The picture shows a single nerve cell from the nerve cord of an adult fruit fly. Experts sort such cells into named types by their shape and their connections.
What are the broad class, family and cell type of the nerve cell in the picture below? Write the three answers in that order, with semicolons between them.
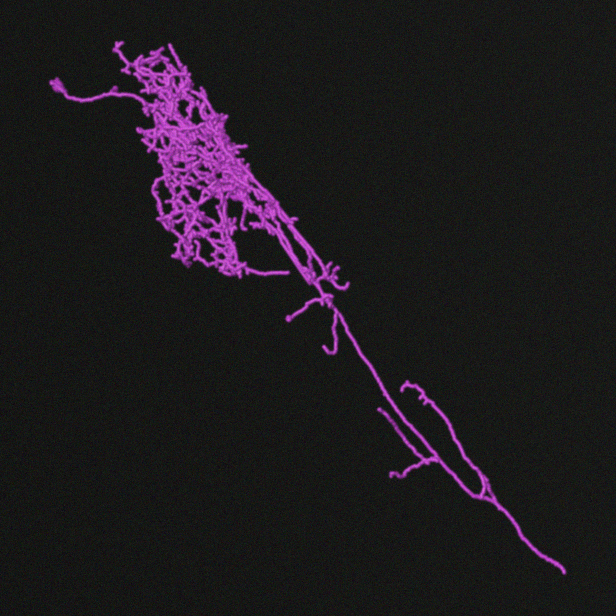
ascending neuron; hemilineage 17A; AN17A012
